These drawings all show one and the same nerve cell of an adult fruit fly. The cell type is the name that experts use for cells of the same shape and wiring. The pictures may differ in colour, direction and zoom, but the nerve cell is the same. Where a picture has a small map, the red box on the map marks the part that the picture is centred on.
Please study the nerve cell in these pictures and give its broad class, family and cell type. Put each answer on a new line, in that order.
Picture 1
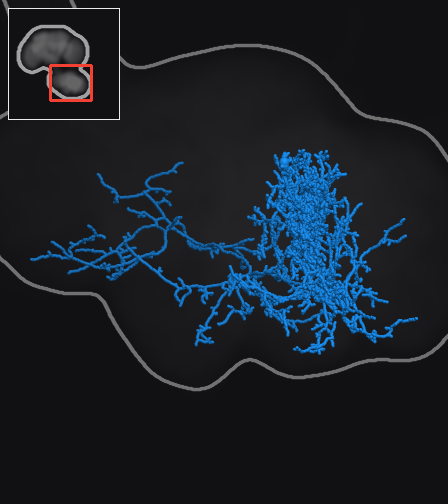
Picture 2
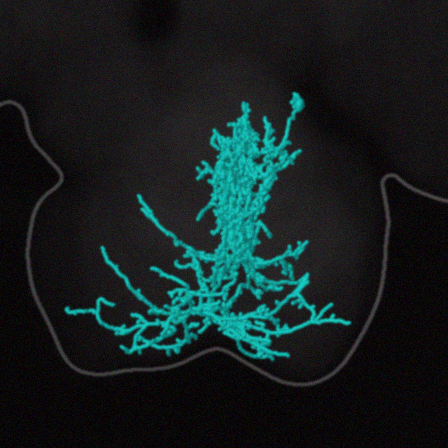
nerve-cord intrinsic neuron
hemilineage 05B
IN05B005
